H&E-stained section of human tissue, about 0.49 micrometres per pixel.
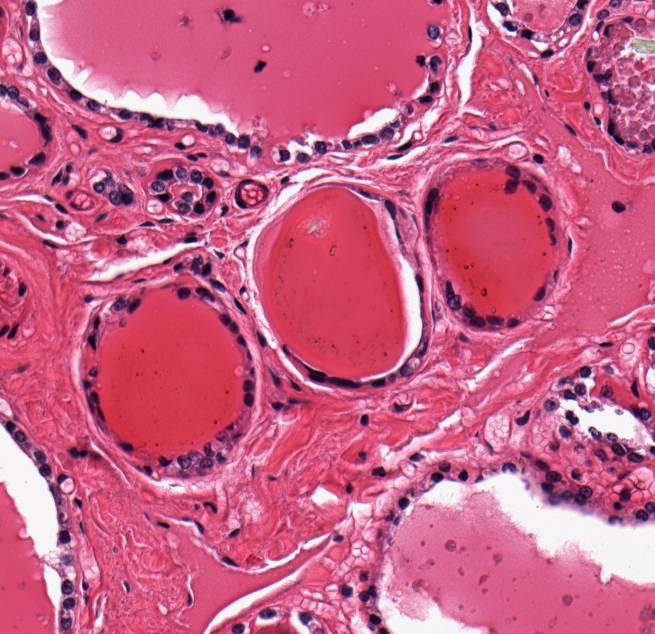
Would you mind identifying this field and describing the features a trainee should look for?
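The structure is the thyroid follicle. Closed round to oval follicles of differing sizes make up the field. Each is lined by a single layer of flattened to low cuboidal cells with small, round, dark nuclei, and filled with homogeneous, glassy, eosinophilic material.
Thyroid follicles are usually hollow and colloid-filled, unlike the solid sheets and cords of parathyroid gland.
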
